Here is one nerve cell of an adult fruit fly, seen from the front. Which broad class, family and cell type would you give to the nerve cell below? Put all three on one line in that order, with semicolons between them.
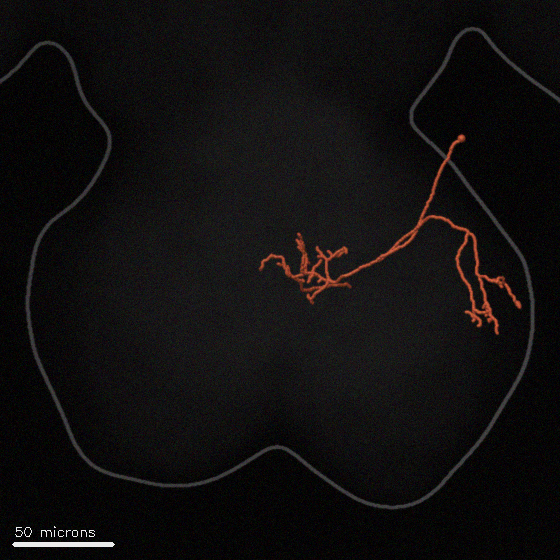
nerve-cord intrinsic neuron; hemilineage 11A; GFC4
